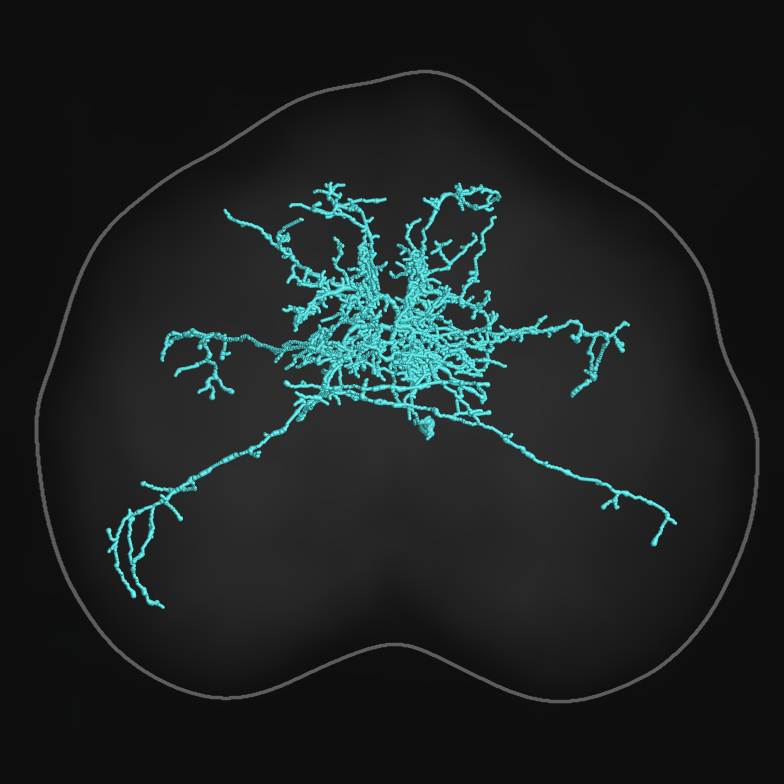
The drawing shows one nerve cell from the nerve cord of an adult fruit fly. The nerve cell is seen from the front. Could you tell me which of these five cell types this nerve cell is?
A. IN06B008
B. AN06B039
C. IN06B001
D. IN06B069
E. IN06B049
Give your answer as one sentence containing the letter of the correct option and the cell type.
Being of cell type IN06B008, the nerve cell matches option A.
